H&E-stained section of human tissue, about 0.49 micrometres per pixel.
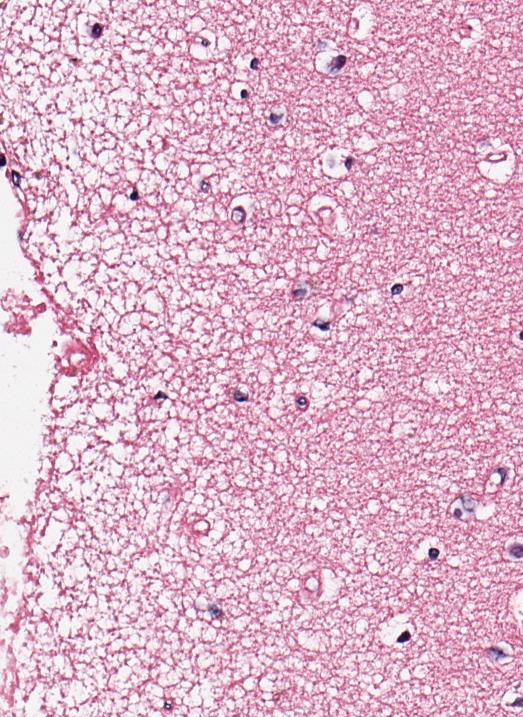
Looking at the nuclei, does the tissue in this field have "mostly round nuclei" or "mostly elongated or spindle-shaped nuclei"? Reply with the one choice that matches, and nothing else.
Mostly round nuclei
